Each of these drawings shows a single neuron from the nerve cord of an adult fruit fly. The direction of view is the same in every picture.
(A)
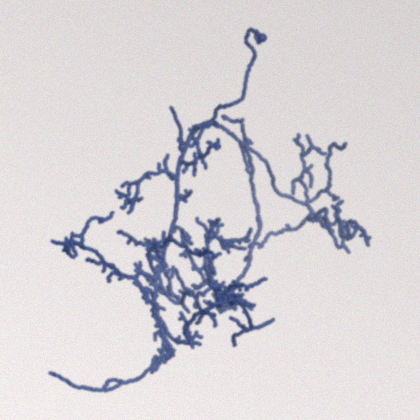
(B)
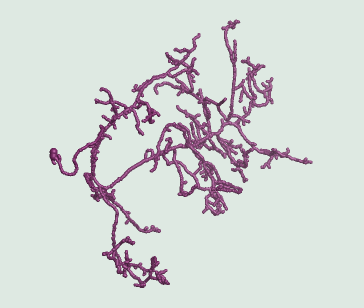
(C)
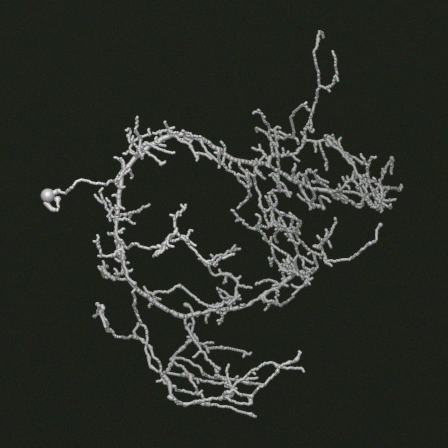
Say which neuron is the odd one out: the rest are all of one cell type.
C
